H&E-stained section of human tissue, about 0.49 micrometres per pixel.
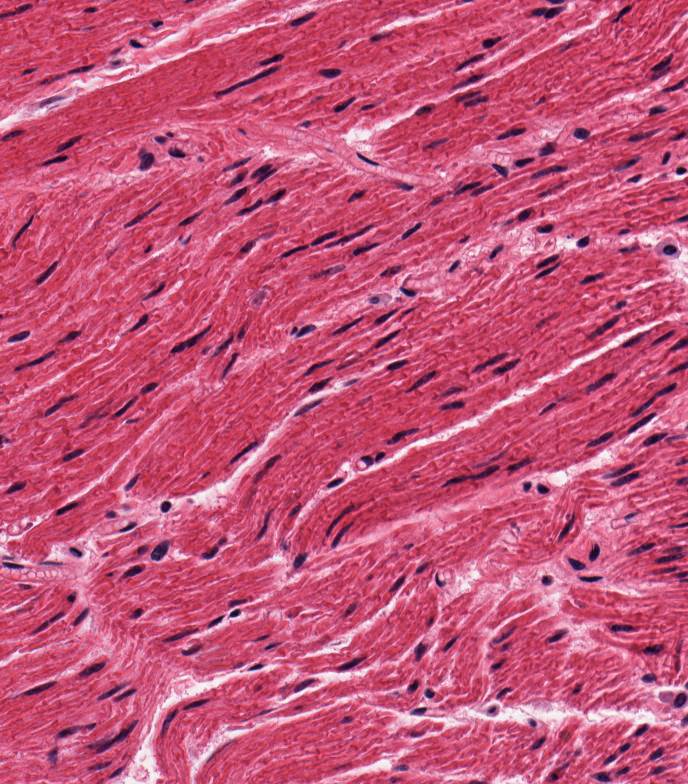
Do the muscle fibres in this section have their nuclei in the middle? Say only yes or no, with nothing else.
Yes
